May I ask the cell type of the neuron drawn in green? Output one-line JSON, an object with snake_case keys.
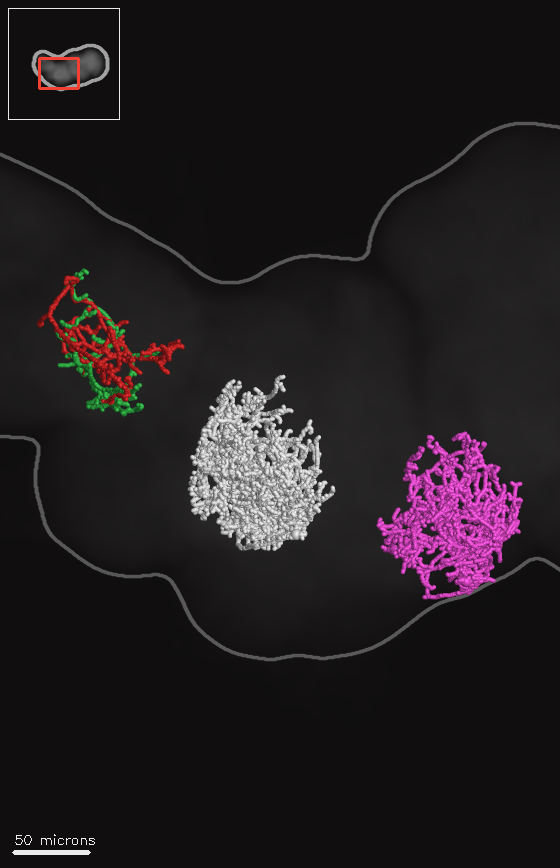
{"cell_type": "IN13A067"}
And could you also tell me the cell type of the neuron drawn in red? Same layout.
{"cell_type": "IN13A046"}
